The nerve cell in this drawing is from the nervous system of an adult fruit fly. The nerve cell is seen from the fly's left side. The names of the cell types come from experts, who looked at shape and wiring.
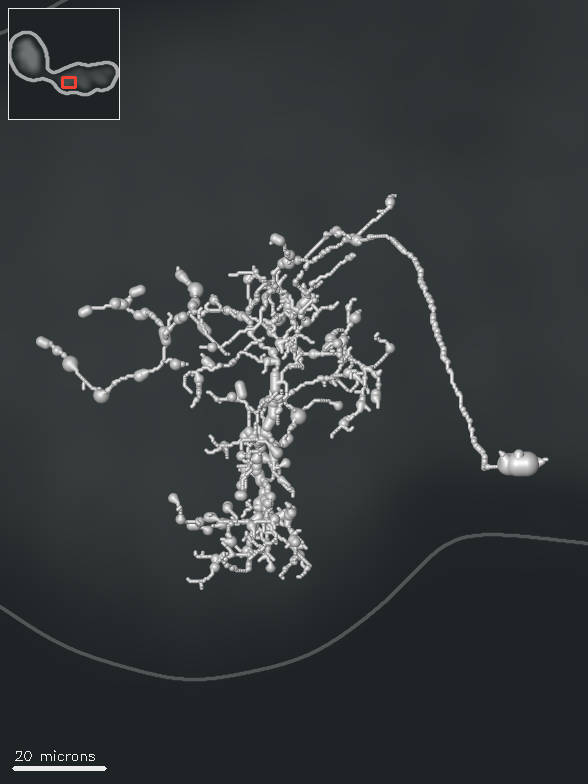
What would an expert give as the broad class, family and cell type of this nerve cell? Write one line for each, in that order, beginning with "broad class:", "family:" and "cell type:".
broad class: nerve-cord intrinsic neuron
family: hemilineage 12B
cell type: IN12B027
